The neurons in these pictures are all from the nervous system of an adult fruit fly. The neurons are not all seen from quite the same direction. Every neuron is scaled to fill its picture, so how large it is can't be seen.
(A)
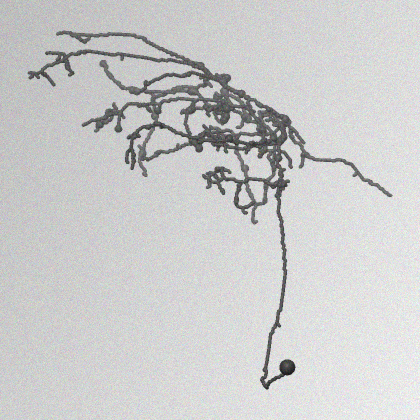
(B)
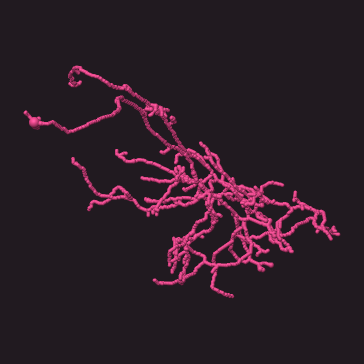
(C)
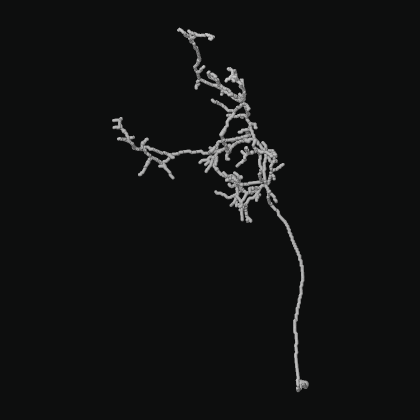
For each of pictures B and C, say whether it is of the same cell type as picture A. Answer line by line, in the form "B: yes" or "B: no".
B: no
C: yes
